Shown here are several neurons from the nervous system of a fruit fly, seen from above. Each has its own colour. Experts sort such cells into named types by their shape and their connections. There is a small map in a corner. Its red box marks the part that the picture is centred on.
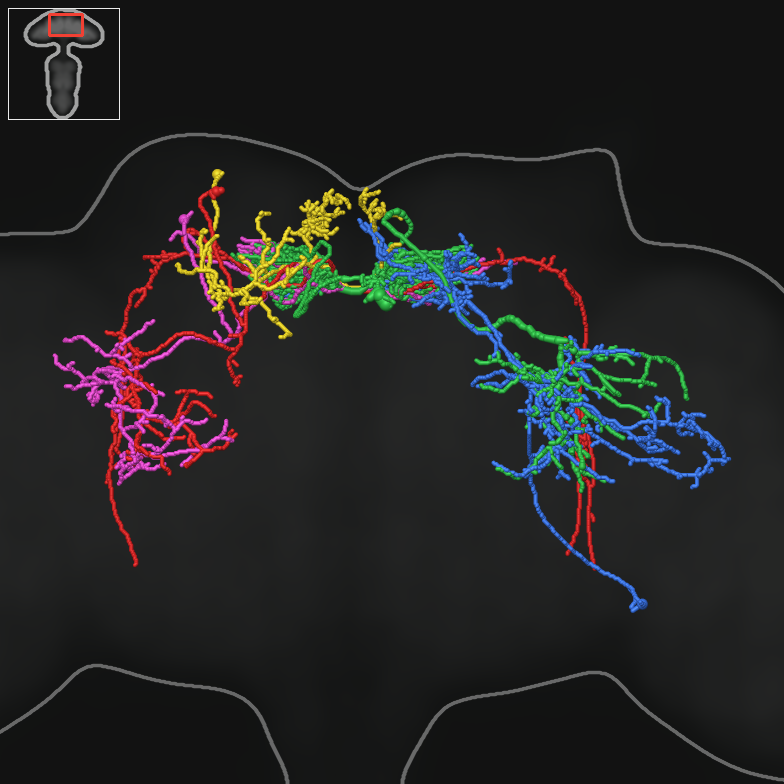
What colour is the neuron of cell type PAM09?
red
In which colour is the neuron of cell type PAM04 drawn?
magenta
